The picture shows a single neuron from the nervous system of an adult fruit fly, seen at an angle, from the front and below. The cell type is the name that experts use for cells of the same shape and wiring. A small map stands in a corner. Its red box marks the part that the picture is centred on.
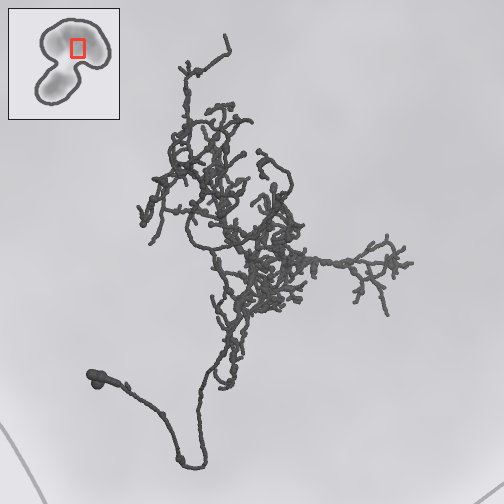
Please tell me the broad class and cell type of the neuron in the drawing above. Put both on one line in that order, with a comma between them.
central-brain intrinsic neuron, GNG528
